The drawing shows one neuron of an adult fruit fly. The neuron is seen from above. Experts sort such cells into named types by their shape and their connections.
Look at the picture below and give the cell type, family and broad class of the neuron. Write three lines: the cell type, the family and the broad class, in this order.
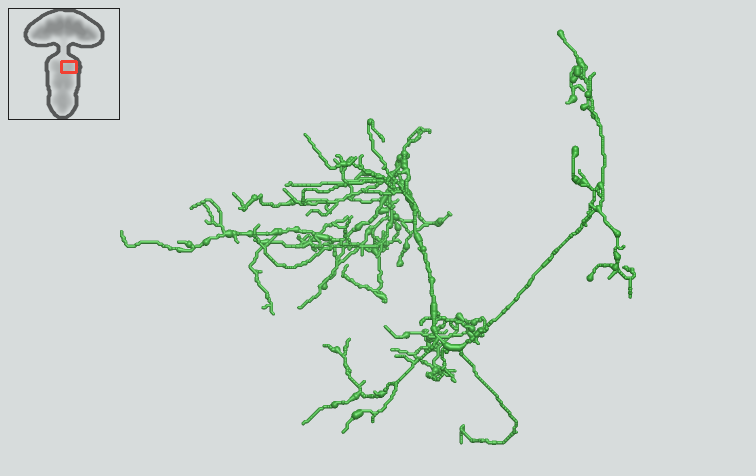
IN04B079
hemilineage 04B
nerve-cord intrinsic neuron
